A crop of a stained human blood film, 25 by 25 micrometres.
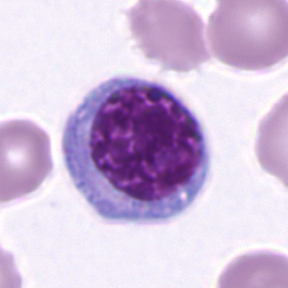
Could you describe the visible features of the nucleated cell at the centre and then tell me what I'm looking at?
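The cell is about 13 micrometres across, with a smooth, roughly round outline. Its nucleus, round in outline and about 10 micrometres across, lies toward the upper right and fills about 60% of the cell's area. The cytoplasm forms a rim that is widest on the lower left side of the nucleus. The chromatin is coarsely clumped into dark purple patches separated by paler streaks, and no nucleoli are visible. This is a plasma cell.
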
